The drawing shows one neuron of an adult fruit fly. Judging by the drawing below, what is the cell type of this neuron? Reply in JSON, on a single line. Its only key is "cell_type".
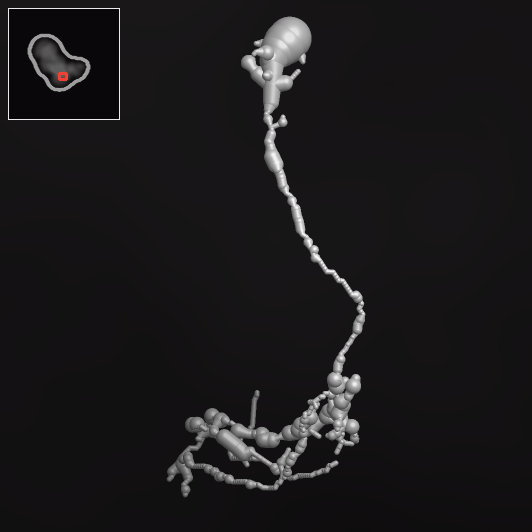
{"cell_type": "Lai"}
